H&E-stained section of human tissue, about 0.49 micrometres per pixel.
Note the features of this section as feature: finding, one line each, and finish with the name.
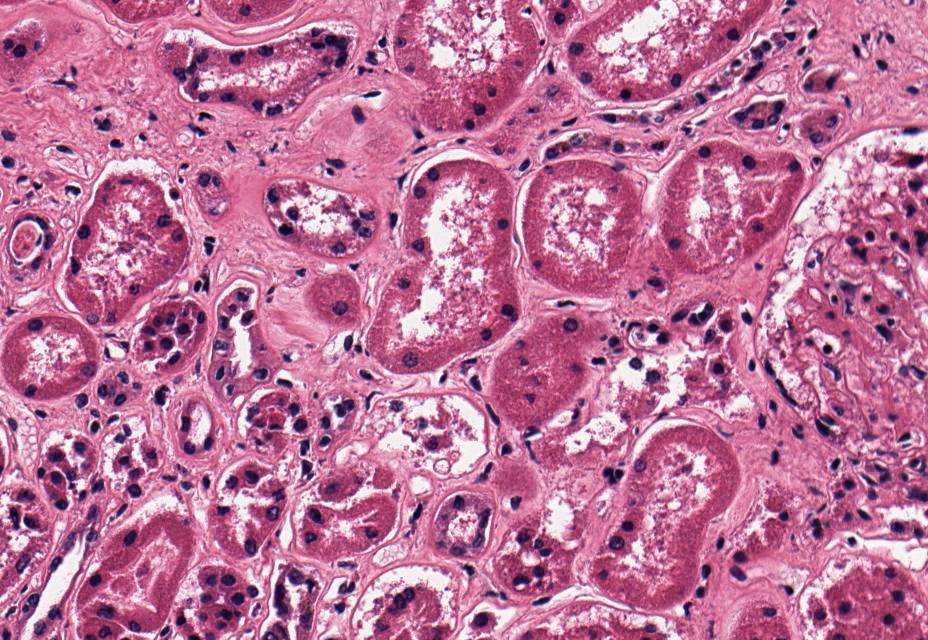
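Large tubules: single layer of cuboidal cells, abundant granular eosinophilic cytoplasm
Lumens of large tubules: irregular, partly filled with pale frothy fragmented material
Smaller tubules: paler cytoplasm, more closely set nuclei, most numerous in lower left
Interstitium: scattered small dark elongated nuclei
Name: renal cortex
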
